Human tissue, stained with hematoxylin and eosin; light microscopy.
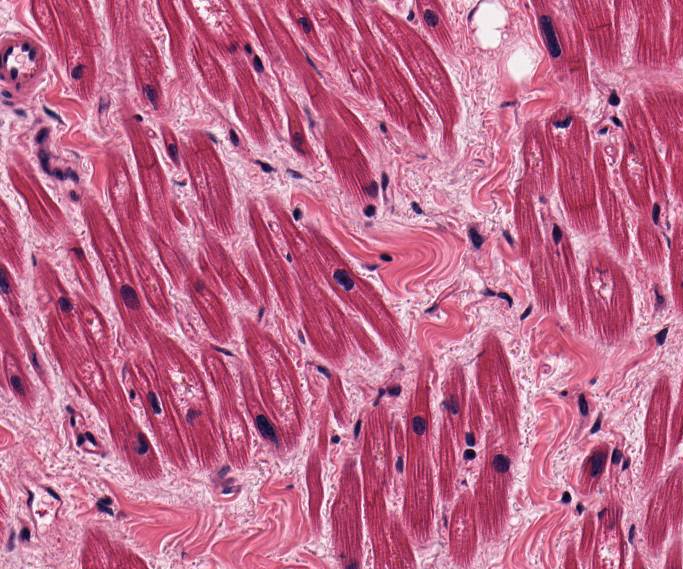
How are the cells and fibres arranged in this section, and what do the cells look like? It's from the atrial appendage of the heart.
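Elongated striated muscle fibres occupy the left and central field, running obliquely from upper left to lower right. In some fibres the cytoplasm beside the nucleus shows a pale, cleared zone. Small, dark, elongated nuclei are scattered through the stroma between the fibres. At the upper left corner lies a small vessel with an open lumen.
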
